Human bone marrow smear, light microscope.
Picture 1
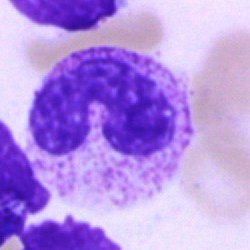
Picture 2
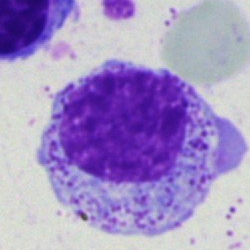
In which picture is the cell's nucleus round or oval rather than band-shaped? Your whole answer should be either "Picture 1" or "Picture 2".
Picture 2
